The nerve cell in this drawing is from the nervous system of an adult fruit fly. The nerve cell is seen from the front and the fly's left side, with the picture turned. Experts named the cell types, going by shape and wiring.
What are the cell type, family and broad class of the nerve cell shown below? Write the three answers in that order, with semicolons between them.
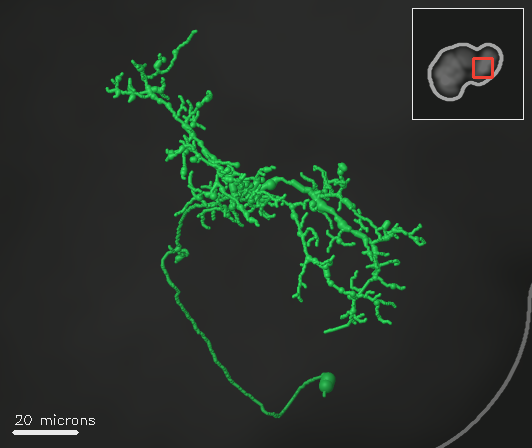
IN12B037_e; hemilineage 12B; nerve-cord intrinsic neuron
